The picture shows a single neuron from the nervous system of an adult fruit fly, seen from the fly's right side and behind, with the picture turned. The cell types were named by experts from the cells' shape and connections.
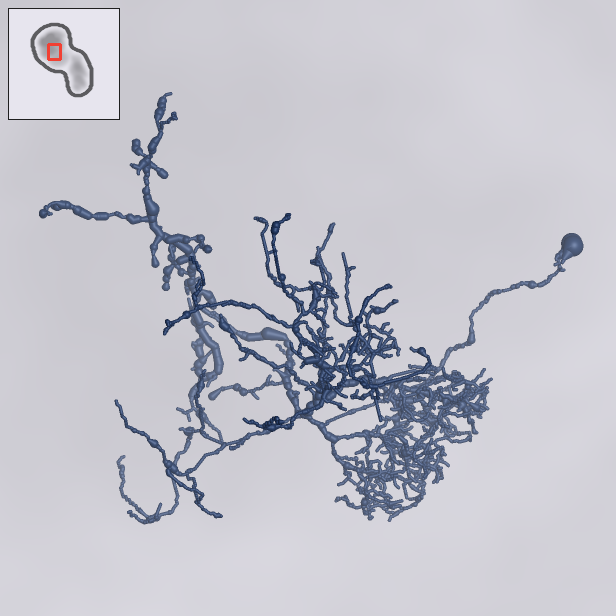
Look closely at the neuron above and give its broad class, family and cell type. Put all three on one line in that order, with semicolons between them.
central-brain intrinsic neuron; hemilineage VLPl&p1_lateral; PVLP071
